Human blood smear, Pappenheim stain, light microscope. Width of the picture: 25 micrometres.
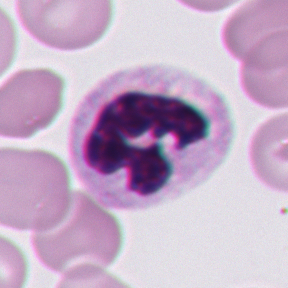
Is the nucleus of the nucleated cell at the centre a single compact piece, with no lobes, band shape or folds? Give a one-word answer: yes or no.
No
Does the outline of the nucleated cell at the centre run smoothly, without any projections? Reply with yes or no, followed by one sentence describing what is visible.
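Yes. The cell outline is round and smooth.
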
